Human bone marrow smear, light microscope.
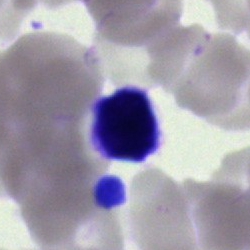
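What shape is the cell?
Roughly round, with a slightly irregular, angular edge.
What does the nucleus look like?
A single unlobed mass, stained very dark and dense, with no visible pattern.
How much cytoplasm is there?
Scant: just a thin, paler purplish rim at the edge.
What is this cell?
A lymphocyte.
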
